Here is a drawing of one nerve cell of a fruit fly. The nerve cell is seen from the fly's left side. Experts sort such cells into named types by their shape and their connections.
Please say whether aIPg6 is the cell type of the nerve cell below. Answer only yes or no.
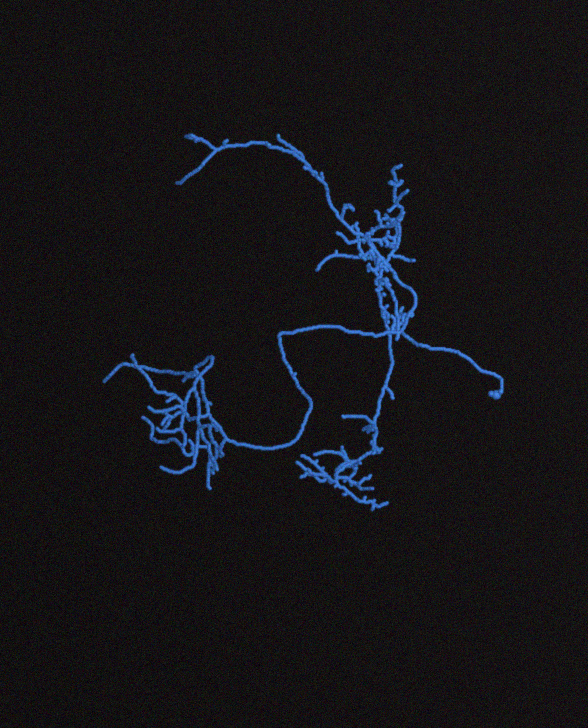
no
